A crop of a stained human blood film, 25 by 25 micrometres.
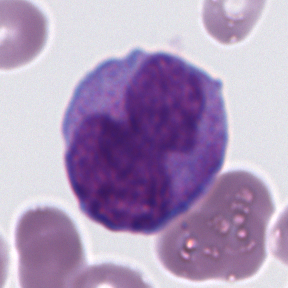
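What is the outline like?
Nearly round and smooth, about 16 micrometres across.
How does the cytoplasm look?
Pale grey-blue with a lilac tint, holding fine, dust-like pinkish granules and no clear vacuoles.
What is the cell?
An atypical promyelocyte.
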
